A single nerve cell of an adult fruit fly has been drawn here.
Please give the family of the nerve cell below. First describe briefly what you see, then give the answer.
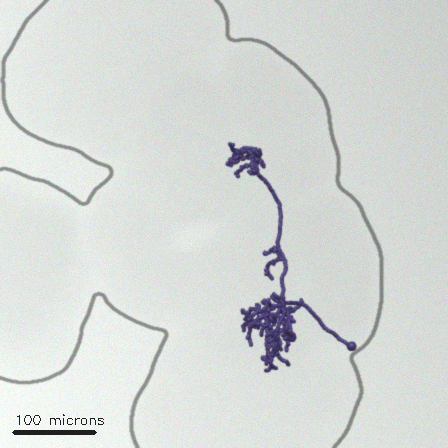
The cell body is at the lower right of the picture. From top to bottom in the picture it spans about 300 microns. Its broad class is central-brain intrinsic neuron. The family is hemilineage LHl2_ventral.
